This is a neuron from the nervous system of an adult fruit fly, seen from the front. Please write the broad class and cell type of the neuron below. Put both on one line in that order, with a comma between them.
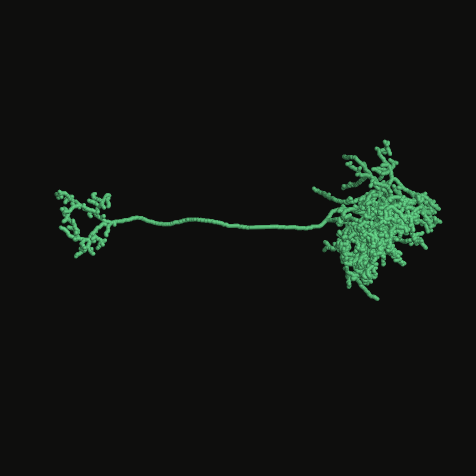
central-brain intrinsic neuron, AVLP577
